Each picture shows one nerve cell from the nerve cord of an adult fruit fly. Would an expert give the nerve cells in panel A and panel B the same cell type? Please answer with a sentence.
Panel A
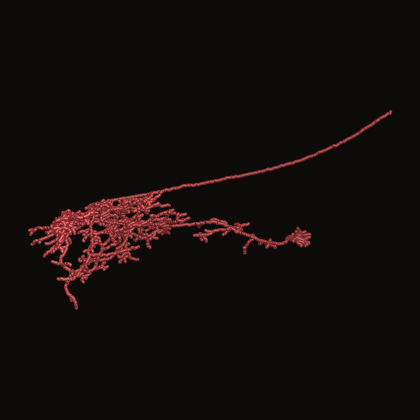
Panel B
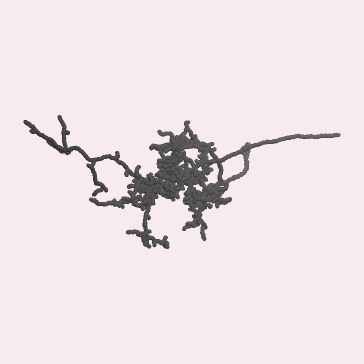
They are of different cell types.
